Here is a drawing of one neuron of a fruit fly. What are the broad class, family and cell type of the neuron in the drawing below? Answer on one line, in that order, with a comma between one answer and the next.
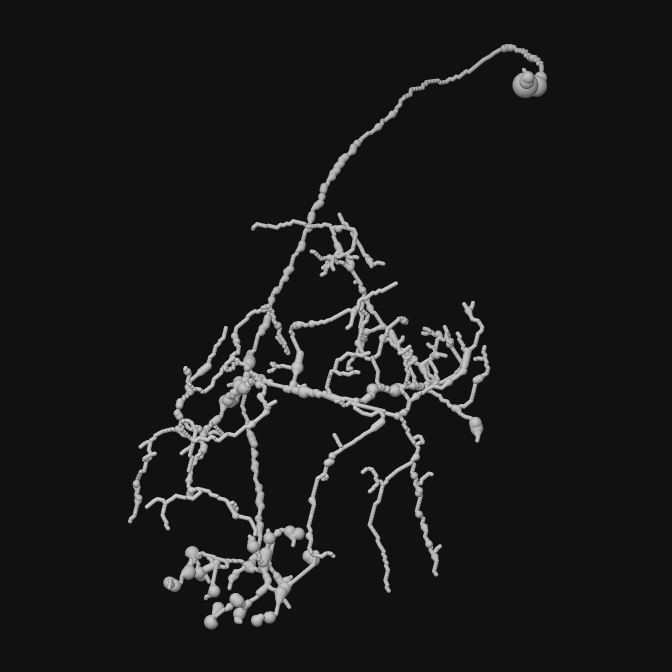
central-brain intrinsic neuron, hemilineage SLPal3_and_SLPal4_dorsal, CB4121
